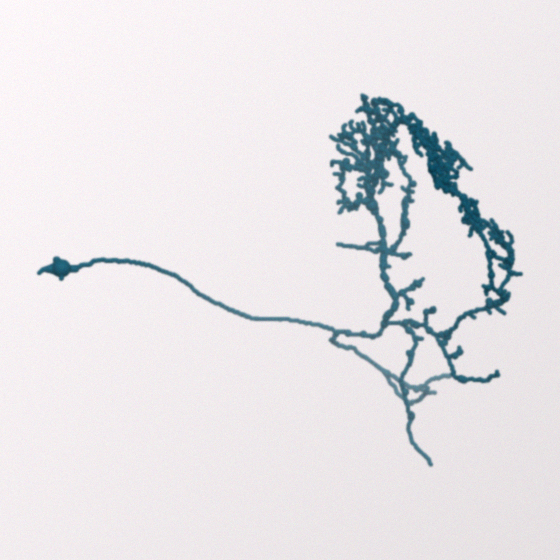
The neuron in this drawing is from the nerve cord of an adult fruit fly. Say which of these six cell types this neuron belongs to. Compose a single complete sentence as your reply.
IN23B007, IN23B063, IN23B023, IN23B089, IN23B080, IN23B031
The cell type given to this neuron is IN23B031.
